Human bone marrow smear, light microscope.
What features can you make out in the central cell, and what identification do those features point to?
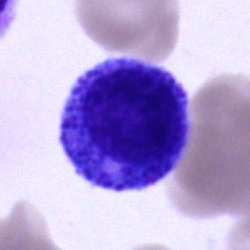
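The outline is round, and the edge shows no long projections. A dark nucleus occupies most of the cell. Coarse dark purple granules lie across the whole cell, over the nucleus as well. The cell is a promyelocyte.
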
